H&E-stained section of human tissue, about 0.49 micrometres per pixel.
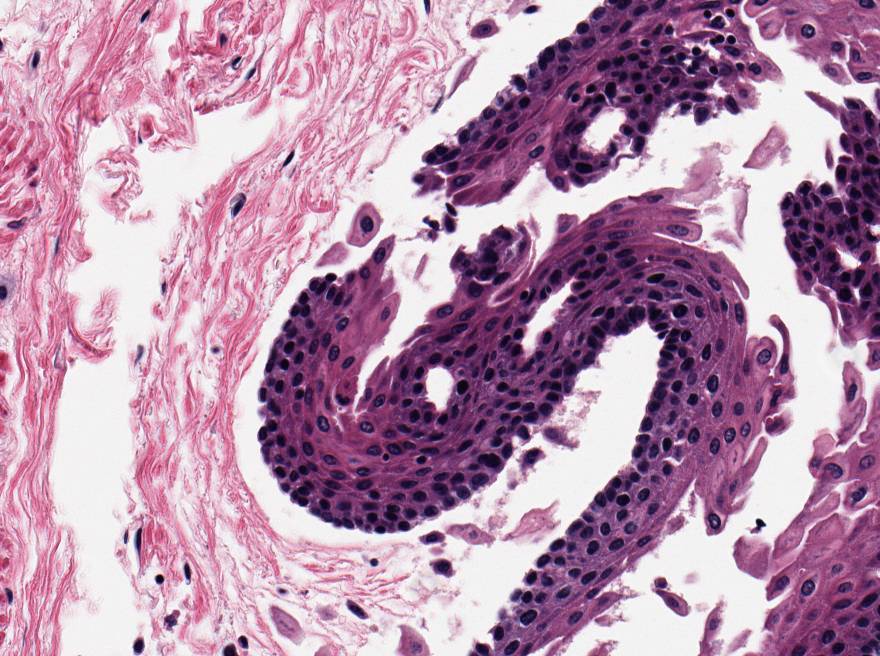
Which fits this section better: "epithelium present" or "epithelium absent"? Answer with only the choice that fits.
Epithelium present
